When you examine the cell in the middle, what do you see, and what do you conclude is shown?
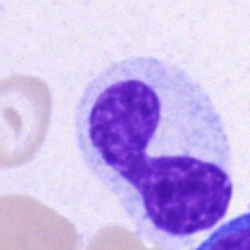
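Starting with the outline, it is smooth and oval. Next, the chromatin is dark purple and patchily clumped. Third, no nucleoli are visible in the nucleus. Last, the cytoplasm is pale grey-blue. Conclusion: band neutrophil.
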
